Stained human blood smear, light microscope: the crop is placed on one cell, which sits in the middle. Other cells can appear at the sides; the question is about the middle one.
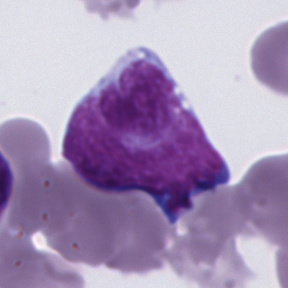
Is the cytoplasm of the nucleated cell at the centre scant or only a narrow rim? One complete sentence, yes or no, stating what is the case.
Yes, there is only scant cytoplasm in this cell.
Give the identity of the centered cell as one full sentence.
The cell at the heart of this crop is a blast.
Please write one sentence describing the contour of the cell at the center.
The outline of this cell is not smooth but ragged or drawn out into projections.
